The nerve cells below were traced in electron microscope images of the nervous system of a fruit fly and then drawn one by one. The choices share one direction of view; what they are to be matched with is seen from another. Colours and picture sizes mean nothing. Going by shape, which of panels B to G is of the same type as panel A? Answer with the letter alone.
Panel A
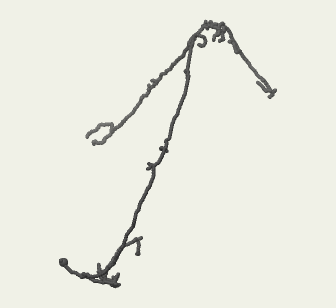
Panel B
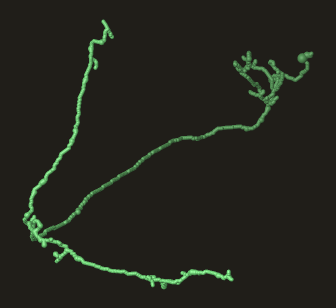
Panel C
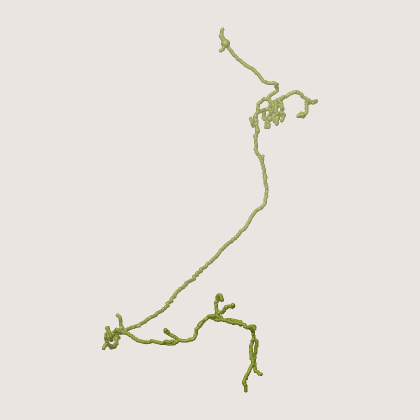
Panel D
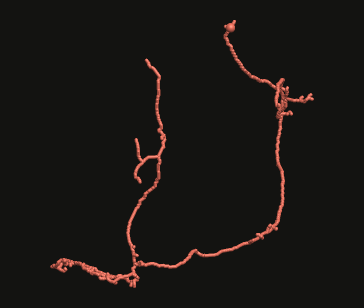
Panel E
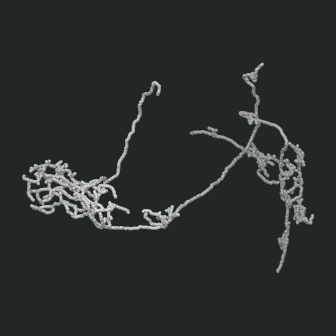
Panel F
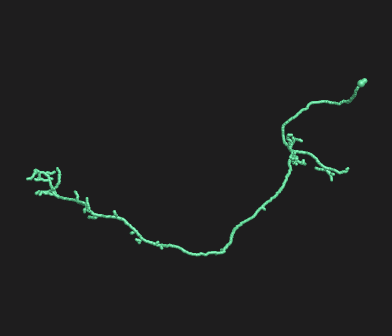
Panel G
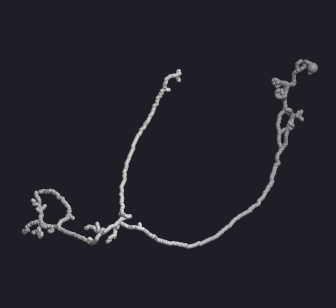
D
